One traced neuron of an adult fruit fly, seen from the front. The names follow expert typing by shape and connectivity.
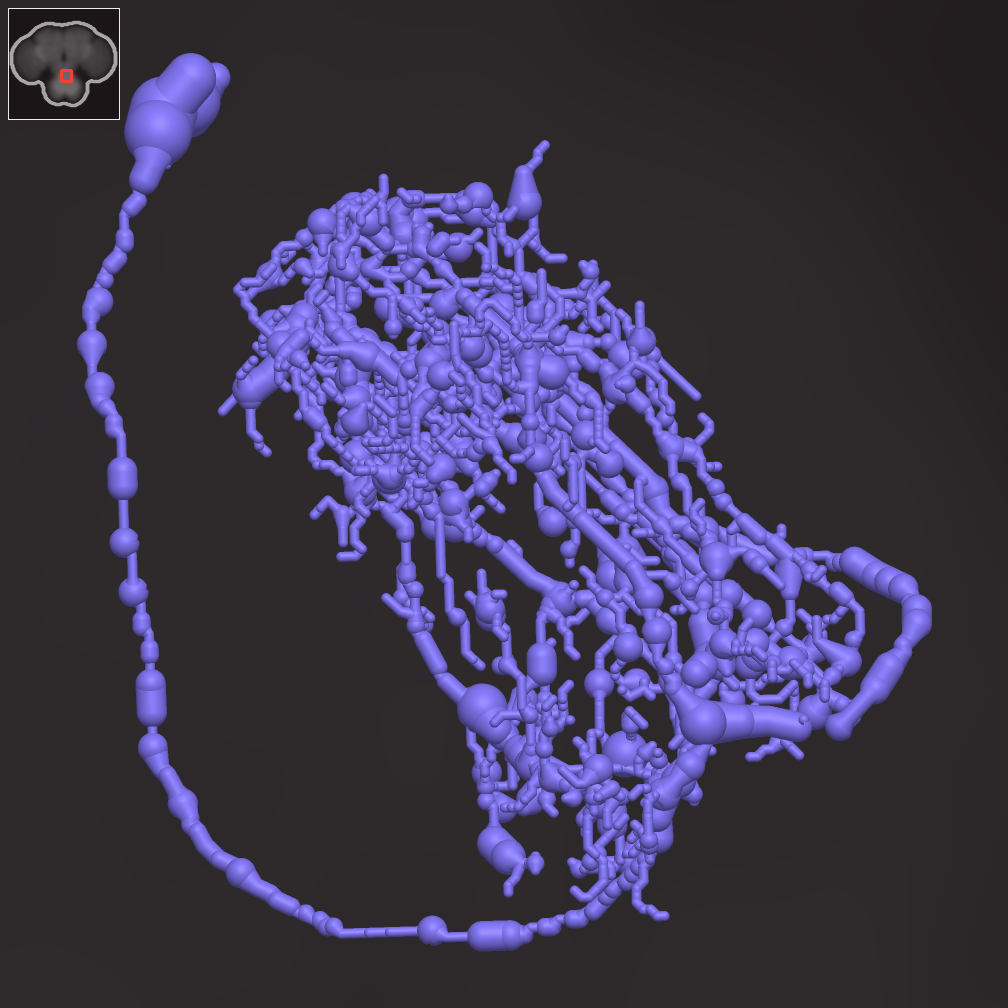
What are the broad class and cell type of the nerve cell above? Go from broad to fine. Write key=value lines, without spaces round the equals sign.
broad_class=nerve-cord intrinsic neuron
cell_type=INXXX221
